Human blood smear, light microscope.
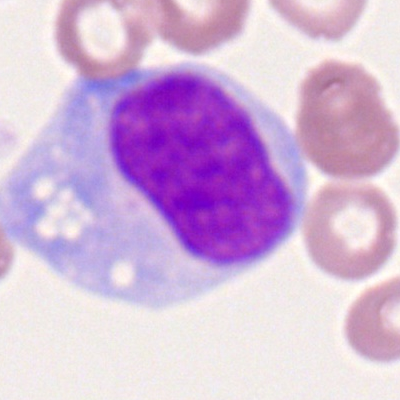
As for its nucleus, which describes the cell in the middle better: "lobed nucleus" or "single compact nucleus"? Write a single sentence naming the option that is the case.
There is a single undivided, compact nucleus of round, oval or kidney shape in the cell.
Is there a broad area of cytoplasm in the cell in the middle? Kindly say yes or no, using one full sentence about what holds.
Yes, around the nucleus lies a broad area of cytoplasm.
